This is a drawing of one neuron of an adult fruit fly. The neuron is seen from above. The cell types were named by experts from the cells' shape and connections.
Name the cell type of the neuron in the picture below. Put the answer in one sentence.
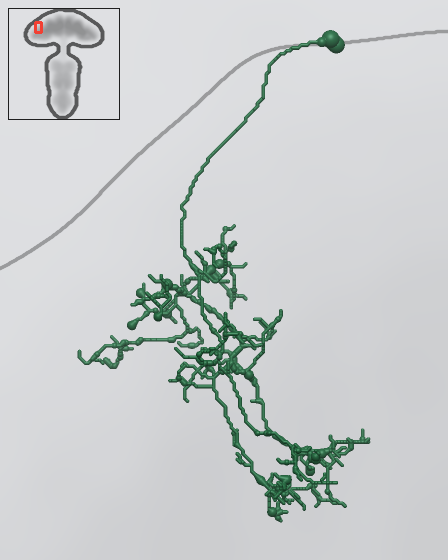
The cell type is Mi14.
